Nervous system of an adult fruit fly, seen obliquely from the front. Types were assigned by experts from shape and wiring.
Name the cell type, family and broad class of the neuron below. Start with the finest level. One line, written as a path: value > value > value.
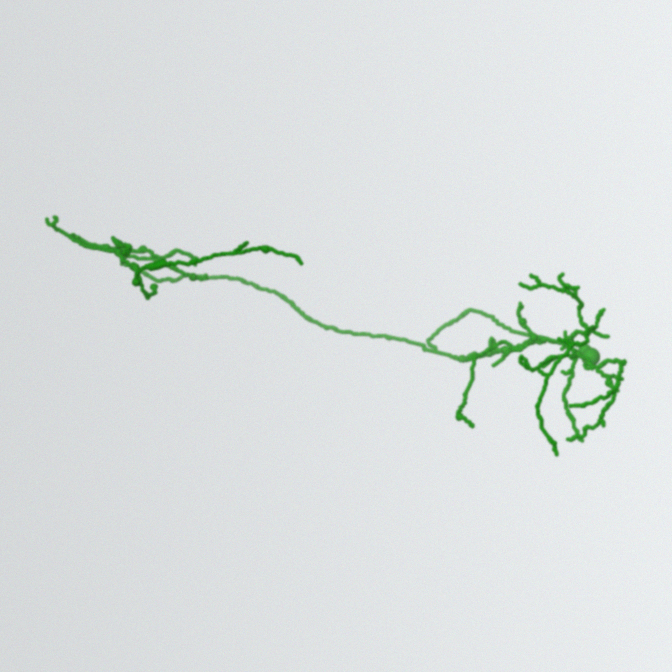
LHPV5a2 > hemilineage DL2_dorsal > central-brain intrinsic neuron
